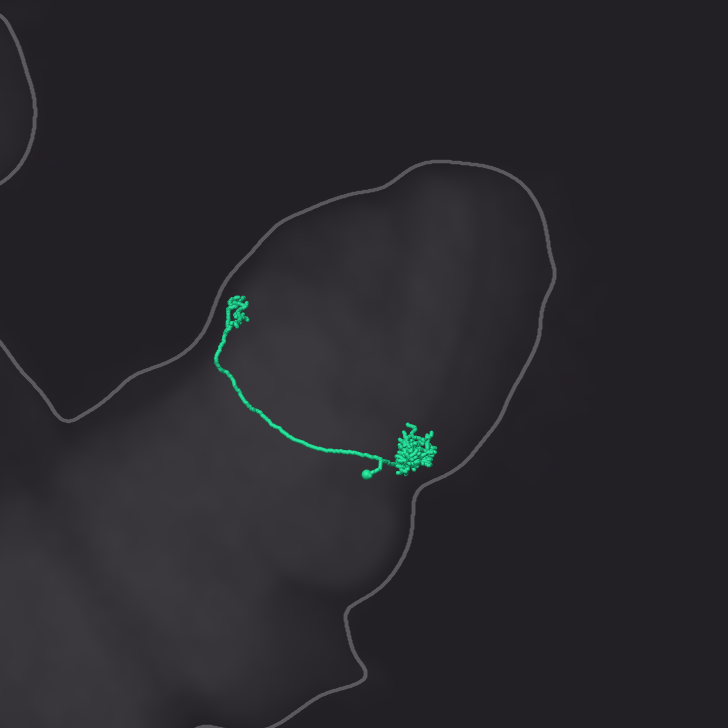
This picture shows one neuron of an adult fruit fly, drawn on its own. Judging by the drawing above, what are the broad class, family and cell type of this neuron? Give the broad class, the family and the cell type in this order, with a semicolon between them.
optic-lobe intrinsic neuron; MeLo; MeLo2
